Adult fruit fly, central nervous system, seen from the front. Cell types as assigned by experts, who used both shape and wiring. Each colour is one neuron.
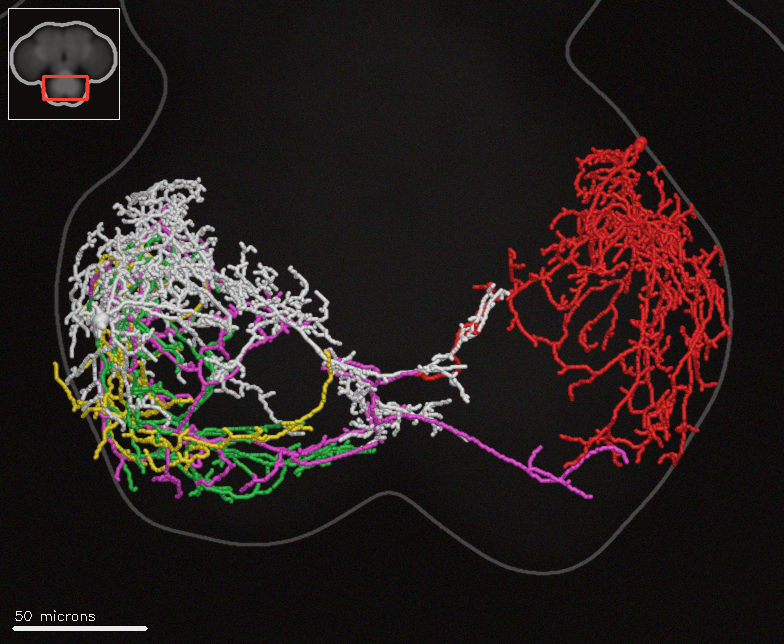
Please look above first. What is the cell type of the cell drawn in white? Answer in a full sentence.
The cell type is IN16B020.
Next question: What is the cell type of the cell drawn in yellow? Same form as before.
The cell type is IN03A087.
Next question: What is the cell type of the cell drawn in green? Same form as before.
The cell type is IN03A073.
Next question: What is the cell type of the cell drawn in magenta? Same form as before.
The cell type is IN03A051.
